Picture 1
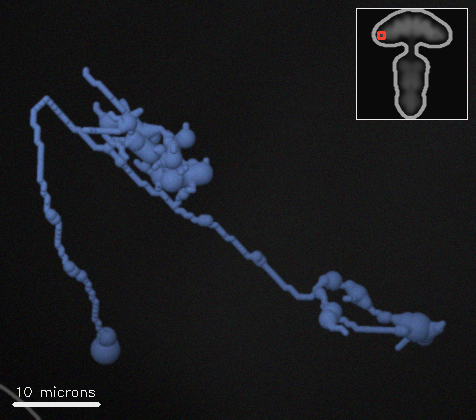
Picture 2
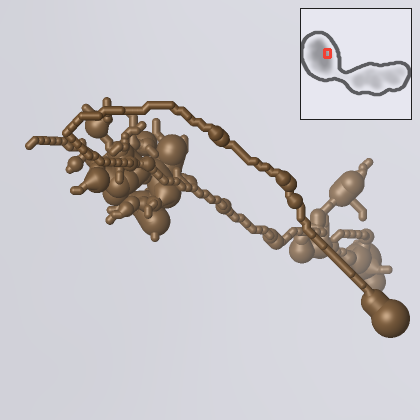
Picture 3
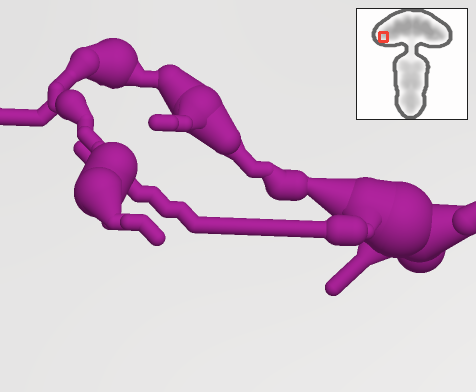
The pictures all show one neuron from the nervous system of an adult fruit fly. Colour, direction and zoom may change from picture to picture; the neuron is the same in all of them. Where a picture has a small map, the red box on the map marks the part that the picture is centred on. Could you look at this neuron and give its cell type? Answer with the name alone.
Mi9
